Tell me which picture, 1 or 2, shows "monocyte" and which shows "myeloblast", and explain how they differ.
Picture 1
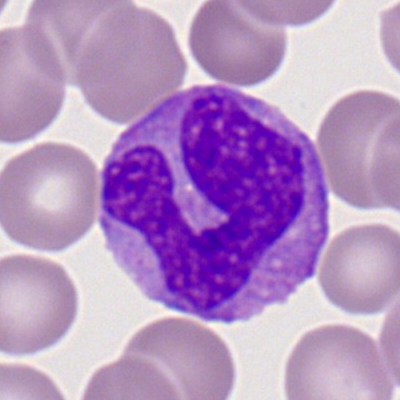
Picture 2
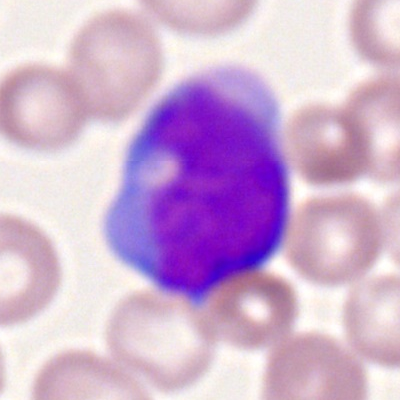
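Monocyte in picture 1, myeloblast in picture 2. Picture 1: no nucleoli visible; cytoplasm with only fine, faint granules, no large orange-red ones, and no vacuoles.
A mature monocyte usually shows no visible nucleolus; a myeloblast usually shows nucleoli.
Picture 2: nucleus fills most of the cell, with a pale, roundish area in its upper left part.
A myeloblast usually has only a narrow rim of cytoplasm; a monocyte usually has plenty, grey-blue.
Picture 2 cytoplasm: no granules seen. Outline of picture 2: irregular and lumpy, not smoothly round. Red cells: close on all sides in picture 1; one touching the lower edge in picture 2.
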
